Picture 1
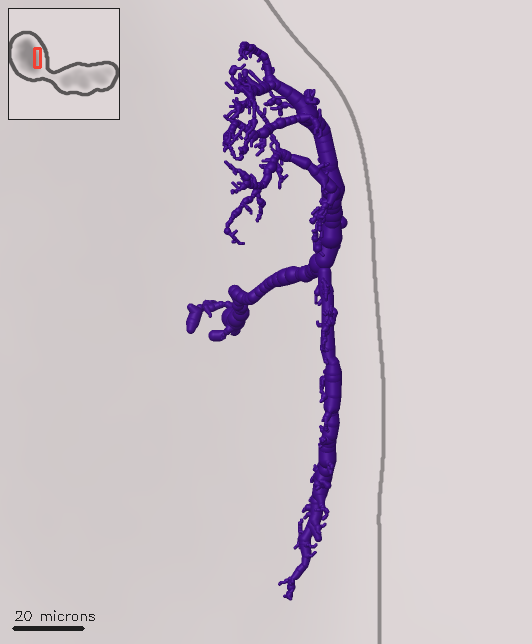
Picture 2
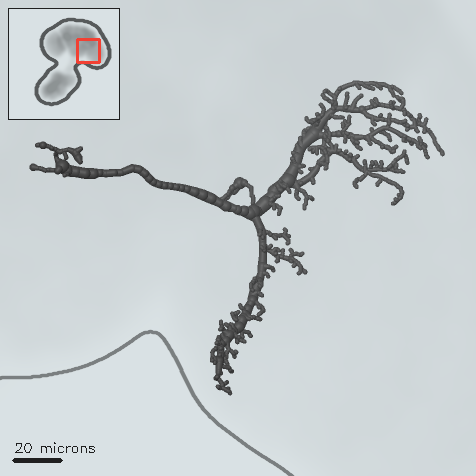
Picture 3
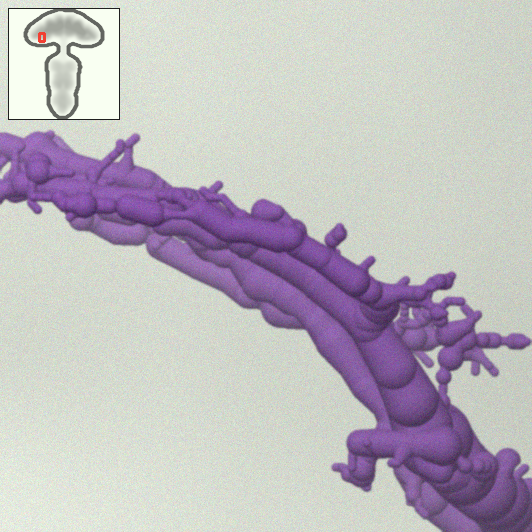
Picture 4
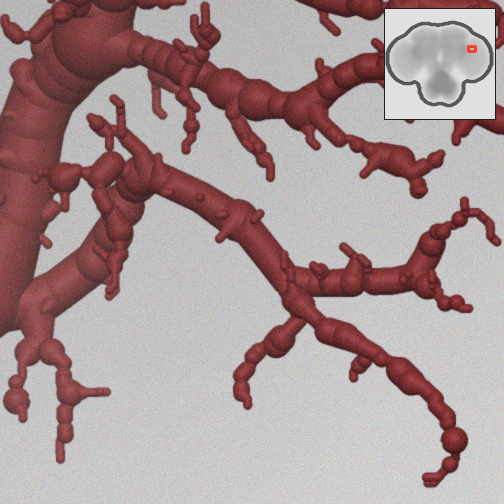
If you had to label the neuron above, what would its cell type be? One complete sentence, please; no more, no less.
The neuron is categorized under cell type VS.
